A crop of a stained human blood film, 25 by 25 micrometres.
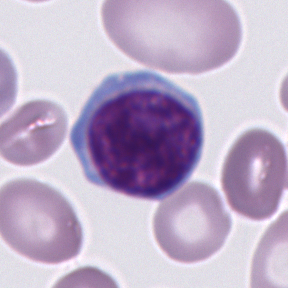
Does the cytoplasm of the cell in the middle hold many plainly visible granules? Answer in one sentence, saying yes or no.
No, there is no granule to be seen in the cell's cytoplasm.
